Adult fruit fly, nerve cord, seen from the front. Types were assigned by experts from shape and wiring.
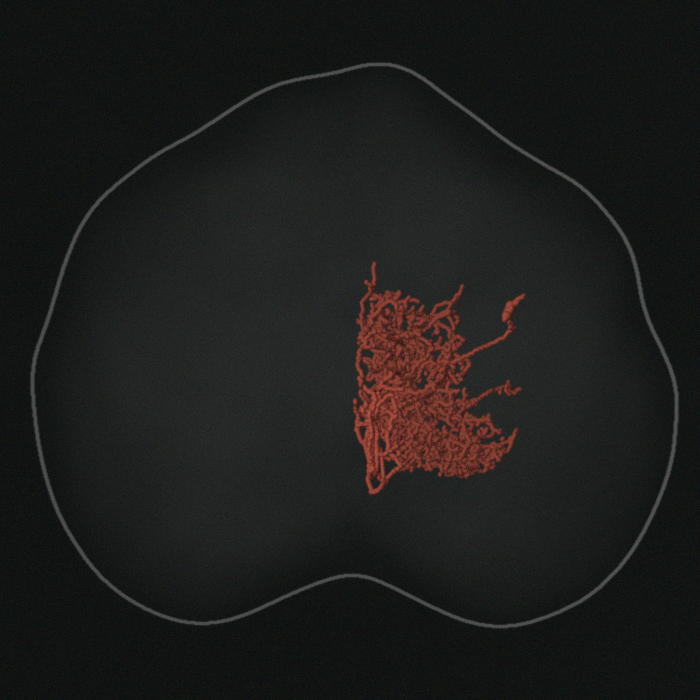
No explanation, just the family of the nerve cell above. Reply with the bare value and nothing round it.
hemilineage 01B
